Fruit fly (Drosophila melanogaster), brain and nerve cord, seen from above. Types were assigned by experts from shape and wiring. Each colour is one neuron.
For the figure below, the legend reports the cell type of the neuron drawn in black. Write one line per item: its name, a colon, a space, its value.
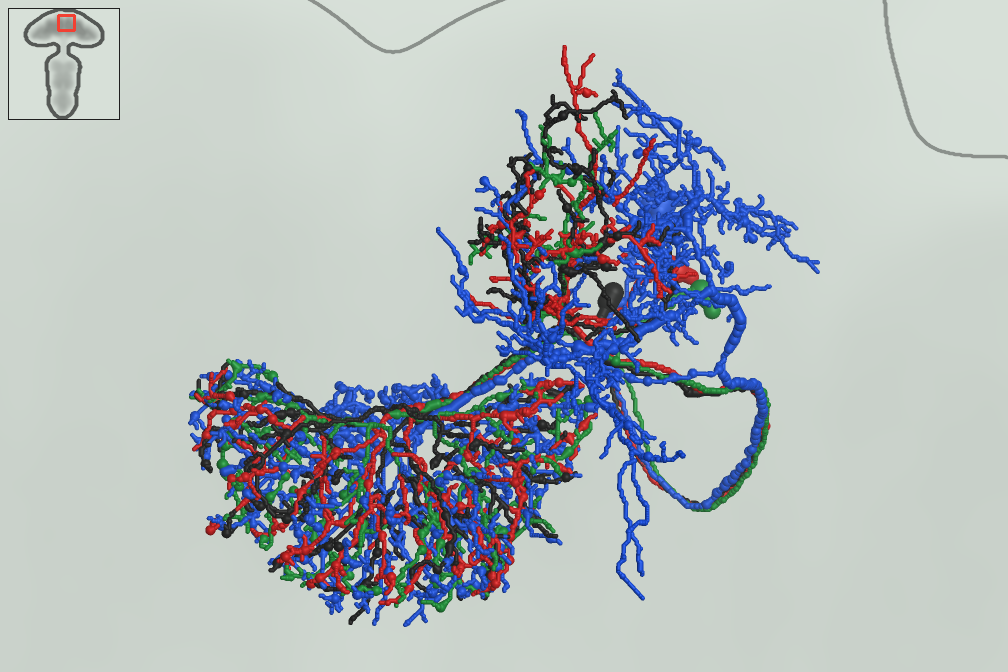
cell type: FB4D_a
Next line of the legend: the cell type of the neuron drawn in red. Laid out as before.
cell type: FB4D_c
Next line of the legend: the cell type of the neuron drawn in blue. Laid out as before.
cell type: FB4C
